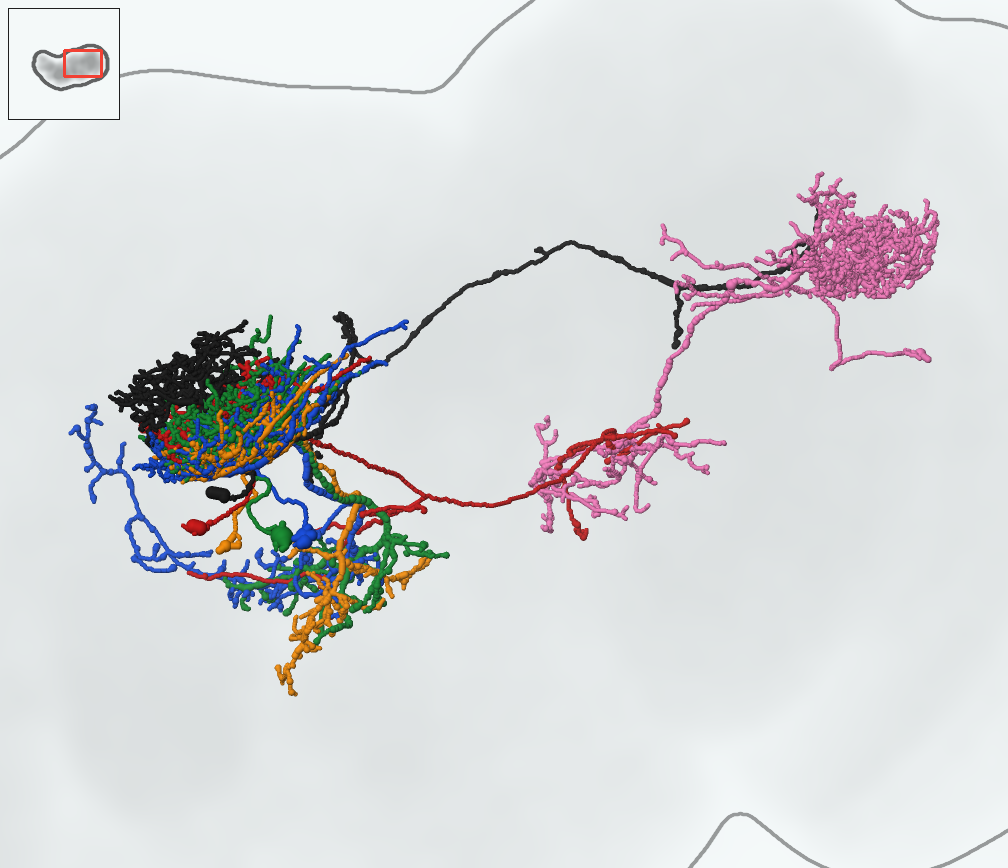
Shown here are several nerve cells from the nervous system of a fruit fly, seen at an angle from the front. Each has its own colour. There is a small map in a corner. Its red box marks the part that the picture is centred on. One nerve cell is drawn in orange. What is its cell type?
AOTU006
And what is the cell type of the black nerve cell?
AOTU008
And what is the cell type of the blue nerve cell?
AOTU005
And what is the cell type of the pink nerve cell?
AOTU026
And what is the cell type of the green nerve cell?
AOTU025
